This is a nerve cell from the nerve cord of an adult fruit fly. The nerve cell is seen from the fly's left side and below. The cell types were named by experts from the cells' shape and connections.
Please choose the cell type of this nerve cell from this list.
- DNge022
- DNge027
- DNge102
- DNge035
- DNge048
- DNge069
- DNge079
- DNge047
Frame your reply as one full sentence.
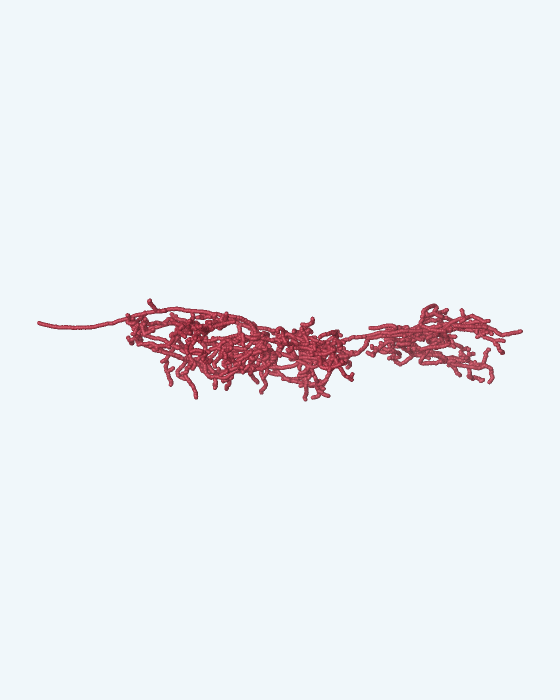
The cell type name for this nerve cell is DNge047.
